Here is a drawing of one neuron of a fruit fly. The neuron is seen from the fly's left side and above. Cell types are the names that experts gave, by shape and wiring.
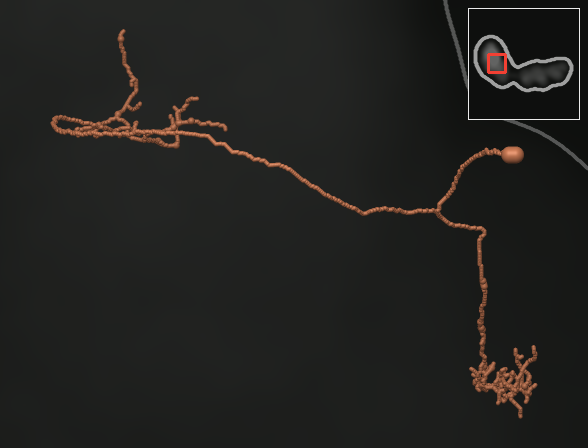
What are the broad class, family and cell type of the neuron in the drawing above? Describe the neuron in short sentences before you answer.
As drawn here it is wider than it is tall. It is a visual projection neuron. The family is LoVP. It is of cell type LoVP12.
